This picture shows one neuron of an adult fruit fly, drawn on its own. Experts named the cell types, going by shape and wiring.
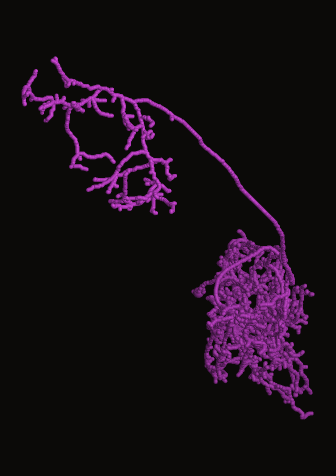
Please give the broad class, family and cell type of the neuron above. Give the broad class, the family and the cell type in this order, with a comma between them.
ascending neuron, hemilineage 12A, AN12A003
